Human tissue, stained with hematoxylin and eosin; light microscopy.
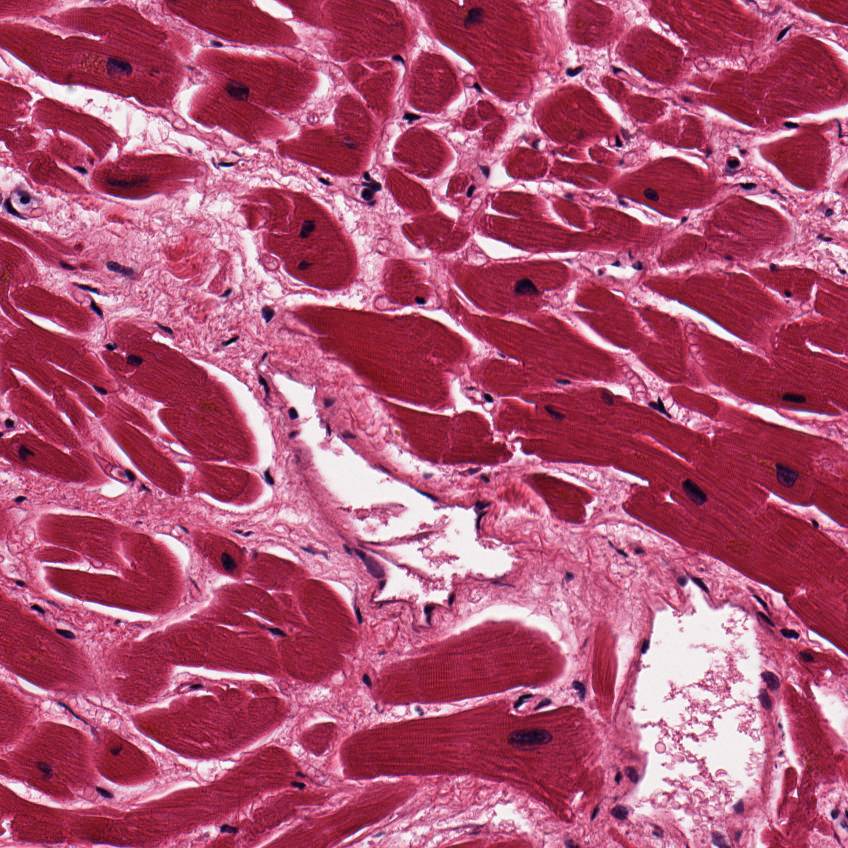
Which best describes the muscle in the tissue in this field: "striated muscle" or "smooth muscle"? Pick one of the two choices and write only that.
Striated muscle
